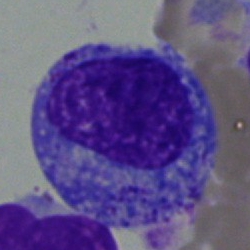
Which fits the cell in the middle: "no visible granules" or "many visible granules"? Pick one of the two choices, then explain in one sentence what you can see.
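Many visible granules. Dark purple granules are most crowded in the lower part of the cytoplasm.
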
